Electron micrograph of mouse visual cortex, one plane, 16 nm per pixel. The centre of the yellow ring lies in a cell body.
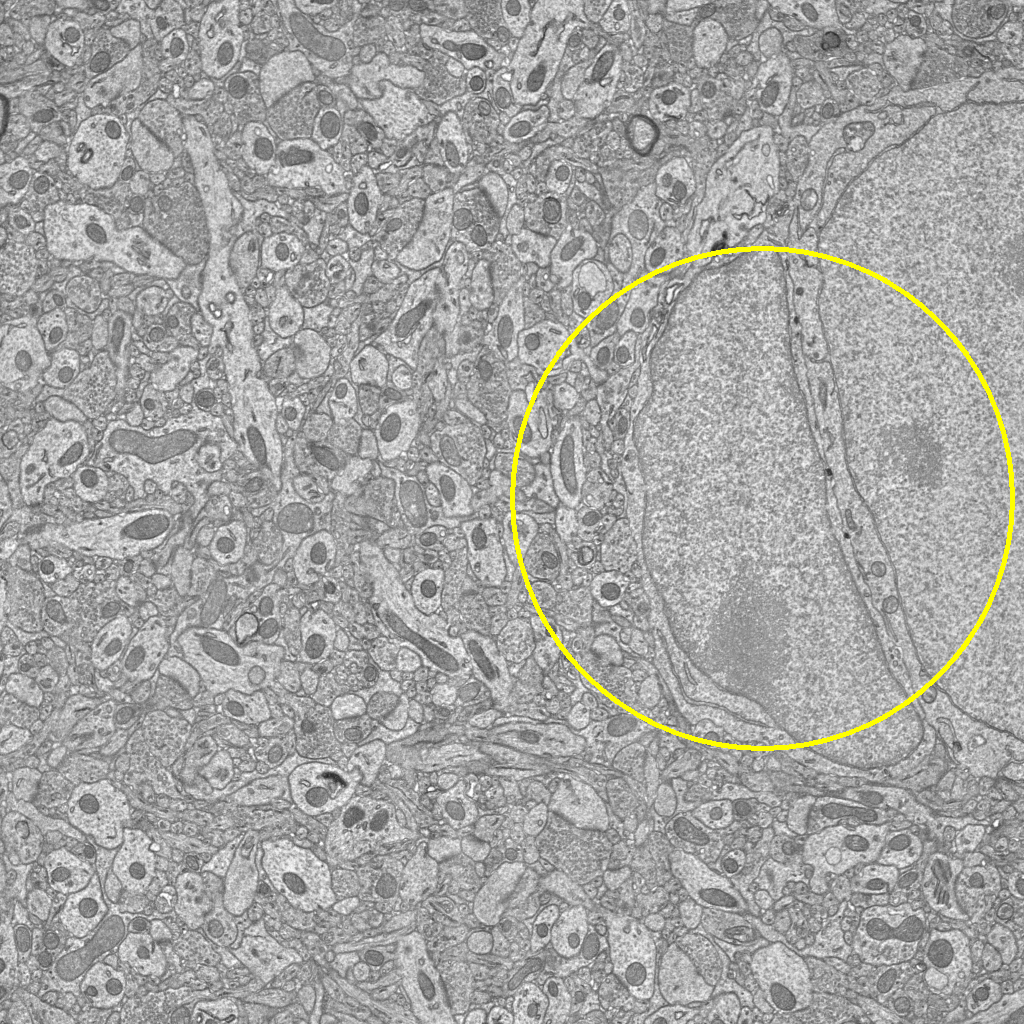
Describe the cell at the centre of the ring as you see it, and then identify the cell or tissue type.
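In this cell the nucleus is an elongated oval, its long axis running roughly from top to bottom of the picture. The nuclear envelope follows a smooth outline without deep infoldings. A single darker, ill-defined patch lies in the lower half of the nucleus. Beside the nucleus, no stacks of rough endoplasmic reticulum are visible. This is an oligodendrocyte precursor cell.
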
